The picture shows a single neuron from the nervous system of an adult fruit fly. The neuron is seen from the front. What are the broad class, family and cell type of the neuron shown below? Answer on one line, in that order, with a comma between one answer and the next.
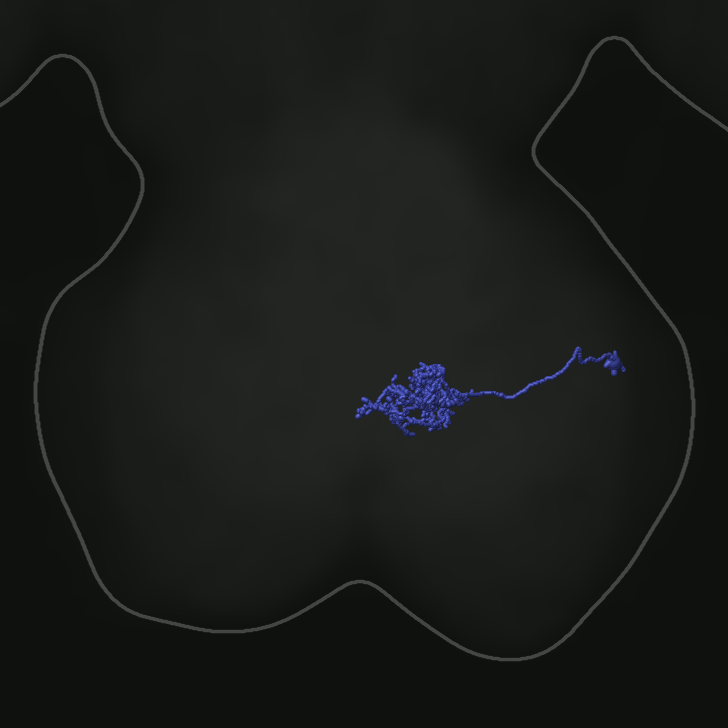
nerve-cord intrinsic neuron, hemilineage 09A, IN09A018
